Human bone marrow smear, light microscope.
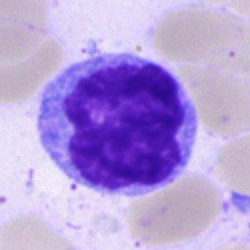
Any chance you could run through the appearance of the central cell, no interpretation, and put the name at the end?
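Round and smooth, the outline encloses a nucleus that fills most of the cell. A shallow notch marks the left side of this nucleus. Its chromatin is dark purple and clumped, with paler patches between the clumps. No vacuoles are visible in the cytoplasm. This cell is a monocyte.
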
